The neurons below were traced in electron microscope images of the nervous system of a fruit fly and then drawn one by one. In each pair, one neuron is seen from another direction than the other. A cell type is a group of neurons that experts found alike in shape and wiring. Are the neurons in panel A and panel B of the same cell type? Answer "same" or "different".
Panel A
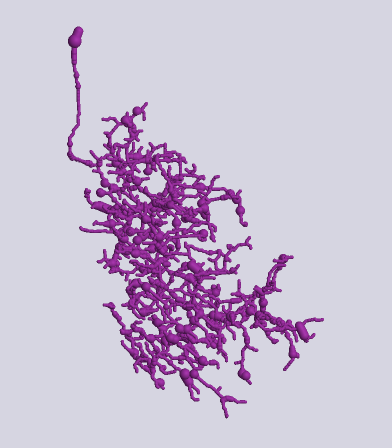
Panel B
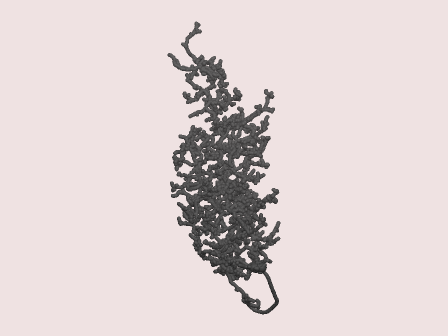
same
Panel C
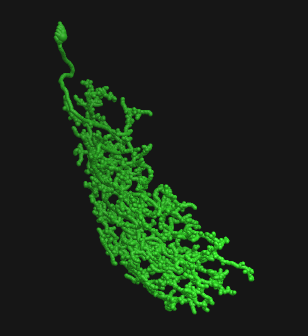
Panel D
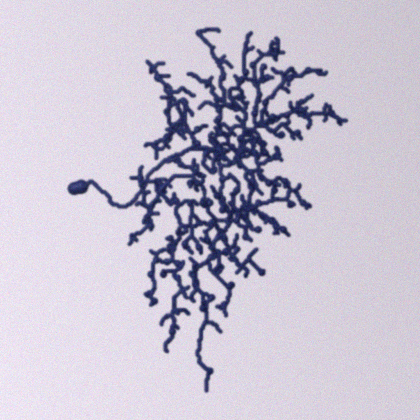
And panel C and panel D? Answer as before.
different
